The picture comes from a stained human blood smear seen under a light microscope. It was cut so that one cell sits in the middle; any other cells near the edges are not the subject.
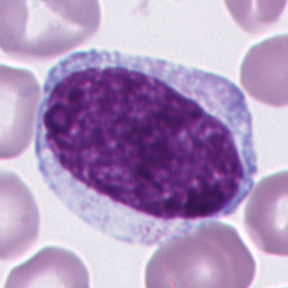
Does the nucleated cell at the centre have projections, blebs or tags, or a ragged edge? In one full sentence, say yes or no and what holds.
Yes, the border of the cell is ragged or frayed, or shows projections, blebs or tags.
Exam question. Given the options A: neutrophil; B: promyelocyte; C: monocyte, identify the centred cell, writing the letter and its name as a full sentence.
The cell in the center of this crop is a promyelocyte, so option B is the one to pick.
